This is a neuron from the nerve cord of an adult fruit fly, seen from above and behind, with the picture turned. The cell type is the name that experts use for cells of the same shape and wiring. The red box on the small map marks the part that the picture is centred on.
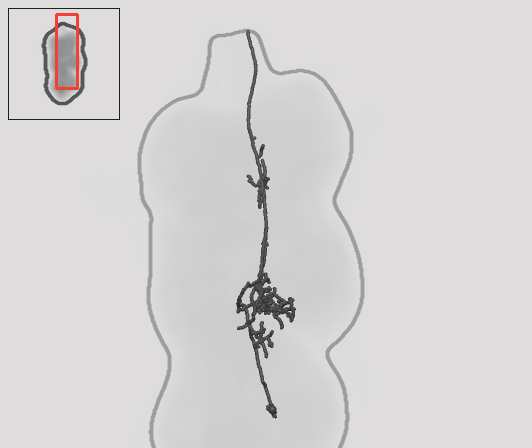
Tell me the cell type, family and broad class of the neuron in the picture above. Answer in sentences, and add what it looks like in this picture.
The cell type is AN02A022. The family is hemilineage 02A. This is an ascending neuron. In this view it is more than twice as tall as it is wide.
